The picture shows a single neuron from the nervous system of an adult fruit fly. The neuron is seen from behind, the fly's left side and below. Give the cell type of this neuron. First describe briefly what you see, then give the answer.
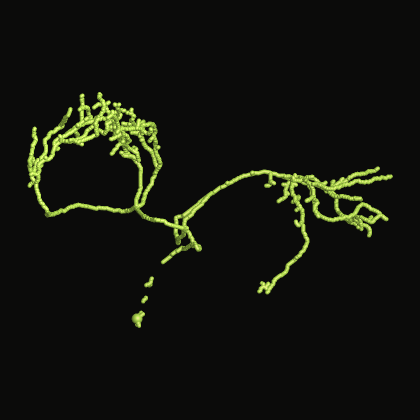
As drawn here it is wider than it is tall. This is a central-brain intrinsic neuron. The cell type is SMP096.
